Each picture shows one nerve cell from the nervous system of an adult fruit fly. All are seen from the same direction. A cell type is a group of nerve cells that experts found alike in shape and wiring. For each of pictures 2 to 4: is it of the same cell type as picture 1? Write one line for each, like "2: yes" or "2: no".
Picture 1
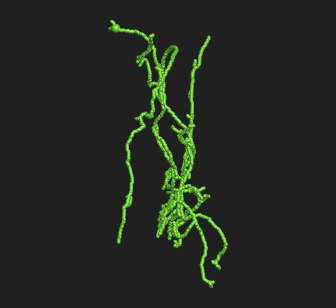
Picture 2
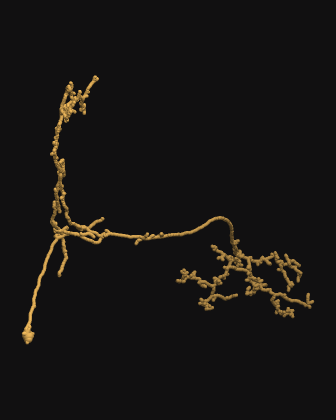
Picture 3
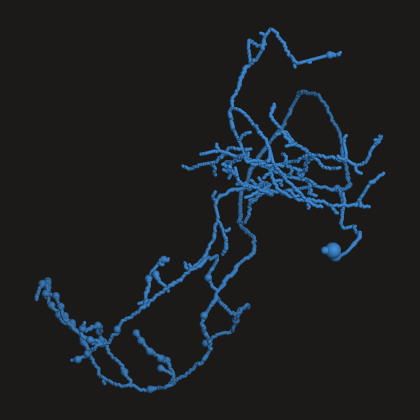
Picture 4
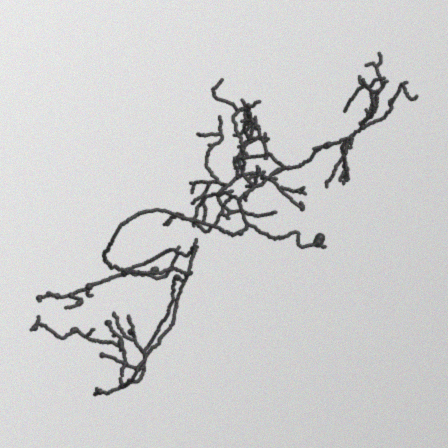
2: no
3: no
4: no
